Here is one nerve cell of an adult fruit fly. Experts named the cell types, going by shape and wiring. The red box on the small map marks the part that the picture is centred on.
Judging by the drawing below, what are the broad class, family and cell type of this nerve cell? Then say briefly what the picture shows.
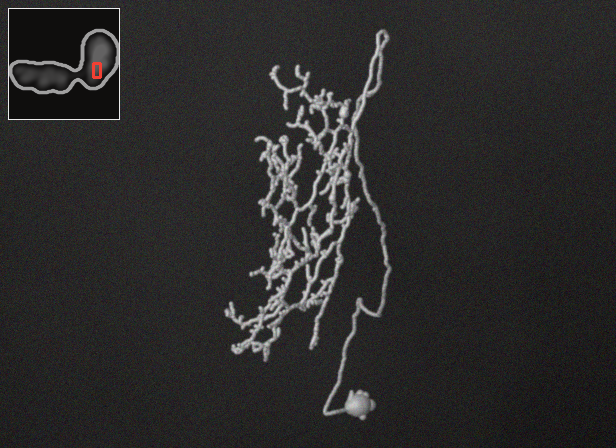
This is an optic-lobe intrinsic neuron. The family is Li. Its cell type is Li22. The cell body can be seen at the bottom of the picture. Dozens of branch ends can be seen.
